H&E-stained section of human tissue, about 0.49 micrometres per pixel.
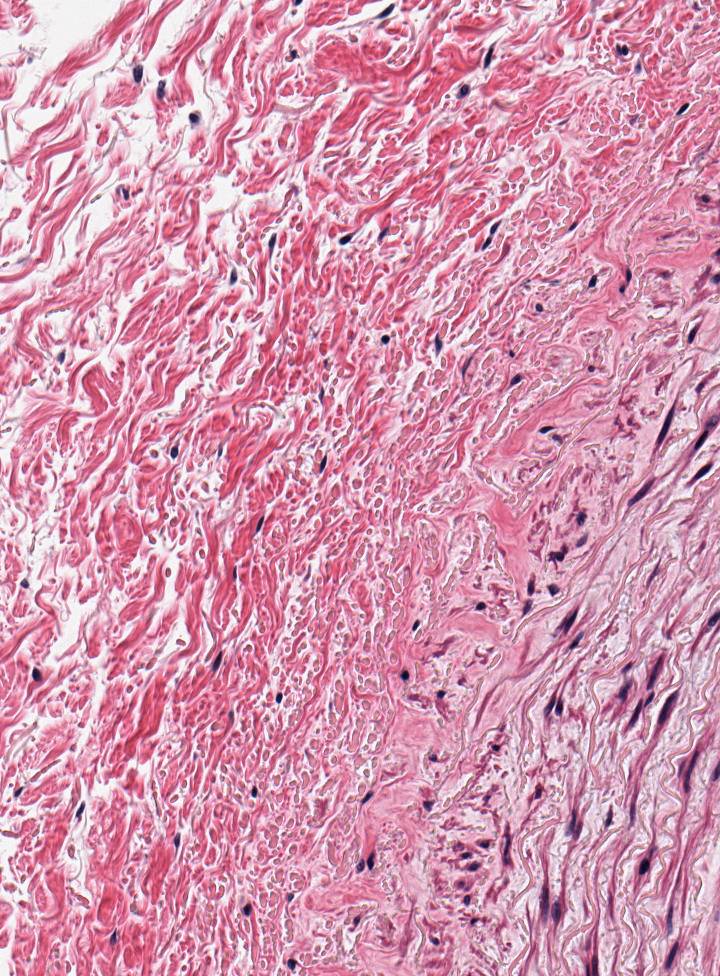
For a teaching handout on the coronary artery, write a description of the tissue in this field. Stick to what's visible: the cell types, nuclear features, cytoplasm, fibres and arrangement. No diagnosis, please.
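I notice the left-half collagen bundles slanting upward from lower left to upper right. Through the centre, many are cut across: small round and oval pink profiles. Nuclei here and leftward are sparse, small, darkly stained. Lower right, wavy fibres carry closer-set, elongated, spindle-shaped dark nuclei.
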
